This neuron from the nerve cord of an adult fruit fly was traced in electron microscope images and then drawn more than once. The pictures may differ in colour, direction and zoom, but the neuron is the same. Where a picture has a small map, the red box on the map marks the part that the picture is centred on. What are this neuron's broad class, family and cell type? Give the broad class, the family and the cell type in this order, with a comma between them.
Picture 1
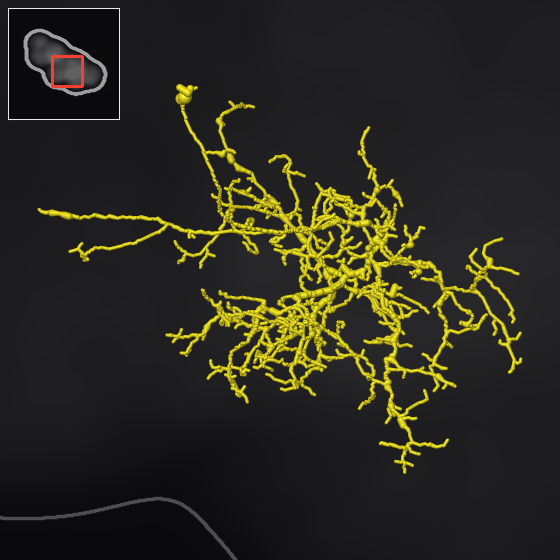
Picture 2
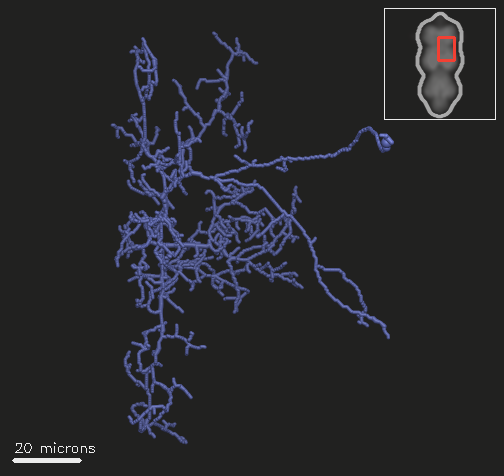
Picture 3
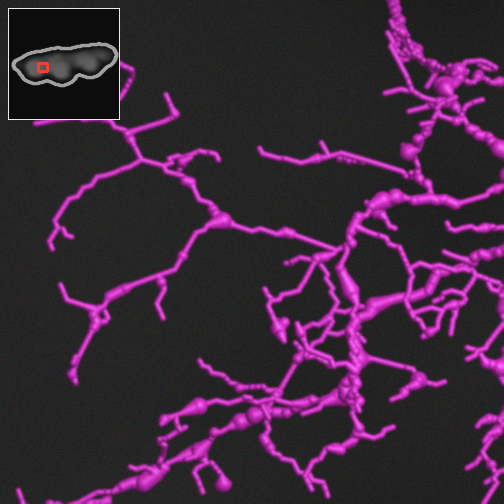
nerve-cord intrinsic neuron, hemilineage 11A, IN11A020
